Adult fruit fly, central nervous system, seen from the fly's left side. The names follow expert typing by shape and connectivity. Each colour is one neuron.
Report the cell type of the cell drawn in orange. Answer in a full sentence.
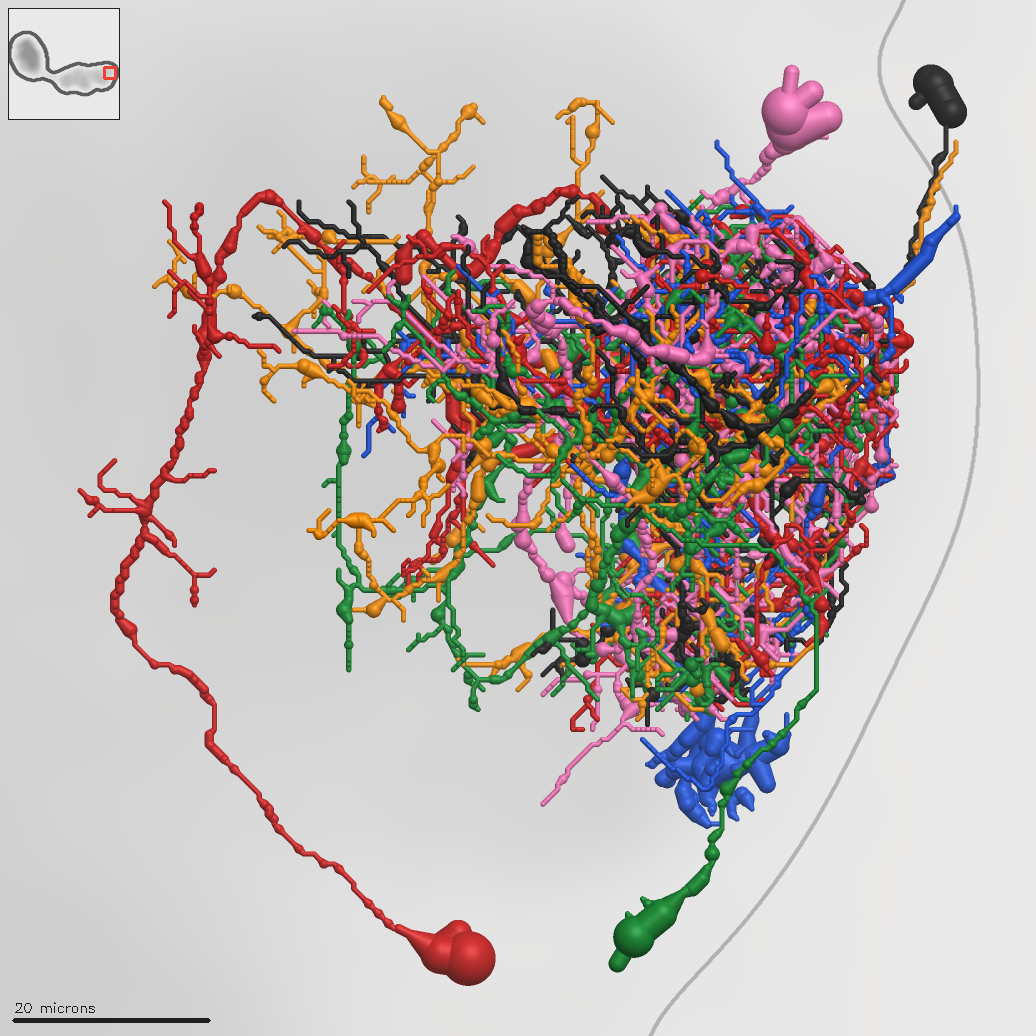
The cell type is INXXX328.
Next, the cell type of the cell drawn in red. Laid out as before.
The cell type is INXXX239.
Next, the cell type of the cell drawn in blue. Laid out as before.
The cell type is EN00B027.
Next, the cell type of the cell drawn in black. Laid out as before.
The cell type is INXXX385.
